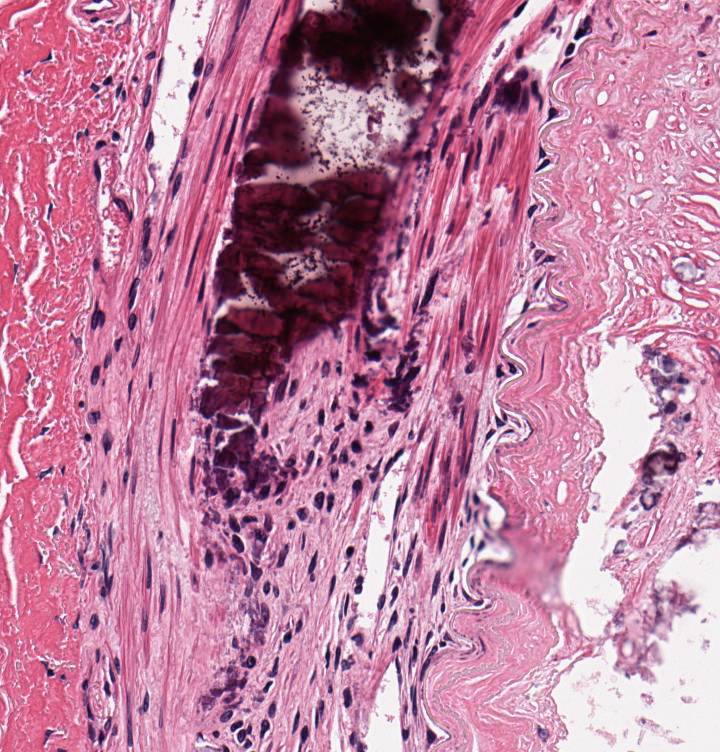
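Tibial artery, haematoxylin and eosin: a band of spindle-shaped cells and fibres runs vertically down the centre of the field. Most nuclei in the band are elongated and parallel to its long axis; just below the deposit they are rounder and more crowded. To the right of the band, pink fibres run vertically in a wavy, undulating course.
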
